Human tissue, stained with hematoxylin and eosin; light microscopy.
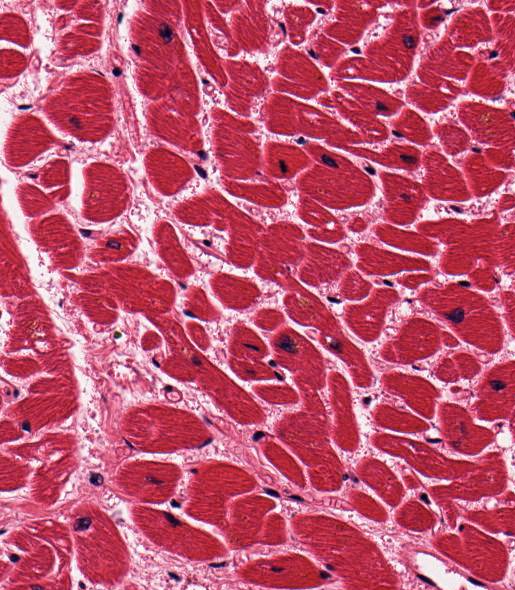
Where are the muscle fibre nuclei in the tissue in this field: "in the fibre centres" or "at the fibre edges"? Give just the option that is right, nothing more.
In the fibre centres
